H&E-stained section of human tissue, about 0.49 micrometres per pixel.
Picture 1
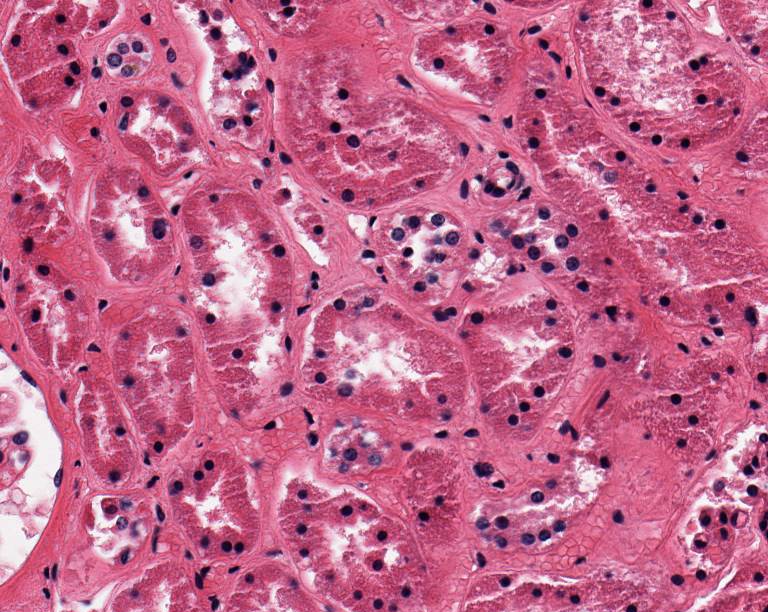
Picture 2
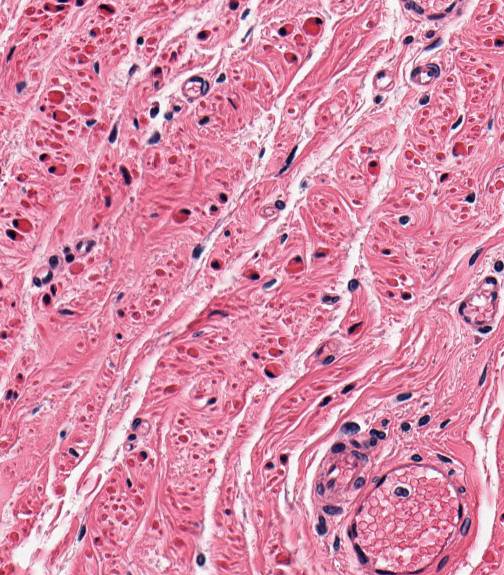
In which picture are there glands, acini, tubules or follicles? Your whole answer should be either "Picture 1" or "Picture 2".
Picture 1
